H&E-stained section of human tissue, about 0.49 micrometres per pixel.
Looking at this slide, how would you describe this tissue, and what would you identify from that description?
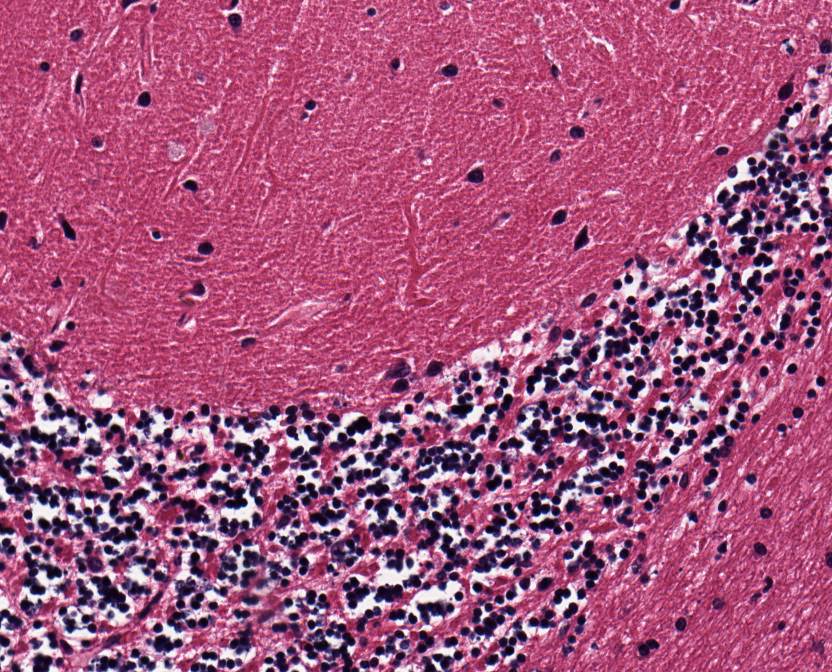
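Dense curved band of dark nuclei crossing from upper right edge to lower left, between two pink, sparsely nucleated areas. Band cells: small round dark-blue nuclei, barely any cytoplasm visible. Small clear spaces and thin pink strands between nuclear clusters. Name: cerebellum.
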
